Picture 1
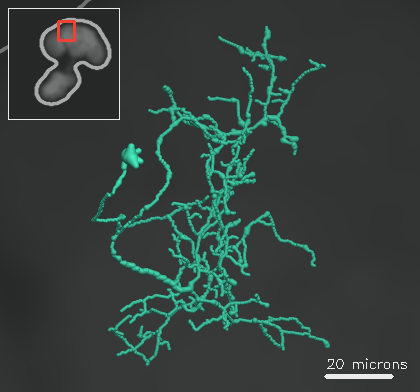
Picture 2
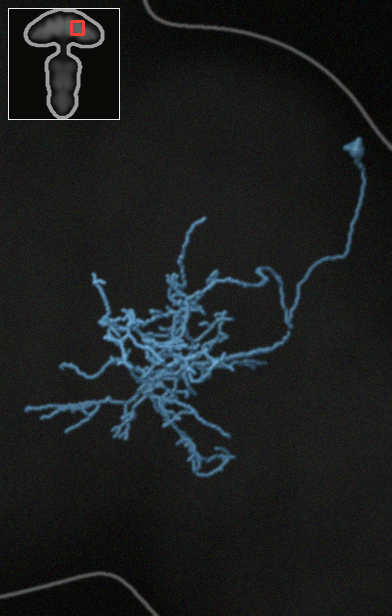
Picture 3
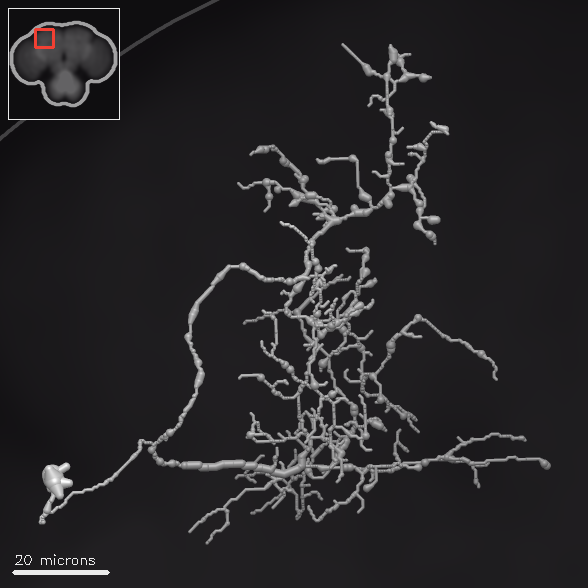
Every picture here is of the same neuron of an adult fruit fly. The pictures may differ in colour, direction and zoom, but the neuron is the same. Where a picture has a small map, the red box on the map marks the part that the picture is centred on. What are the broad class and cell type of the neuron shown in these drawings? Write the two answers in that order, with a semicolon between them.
central-brain intrinsic neuron; SLP231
